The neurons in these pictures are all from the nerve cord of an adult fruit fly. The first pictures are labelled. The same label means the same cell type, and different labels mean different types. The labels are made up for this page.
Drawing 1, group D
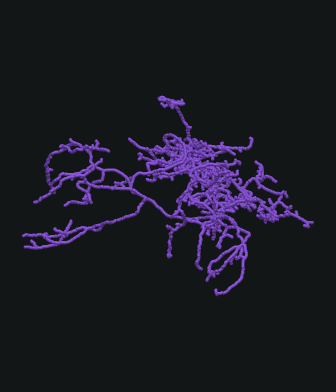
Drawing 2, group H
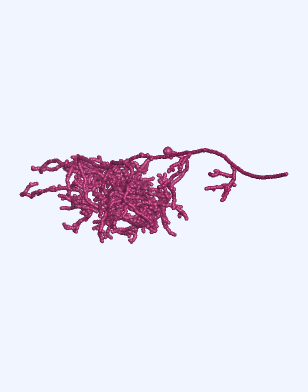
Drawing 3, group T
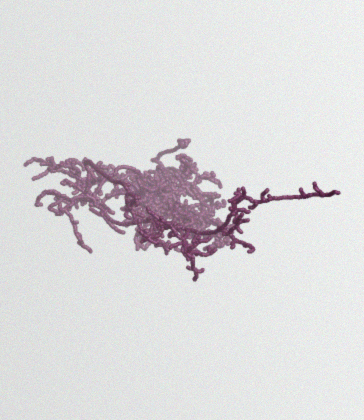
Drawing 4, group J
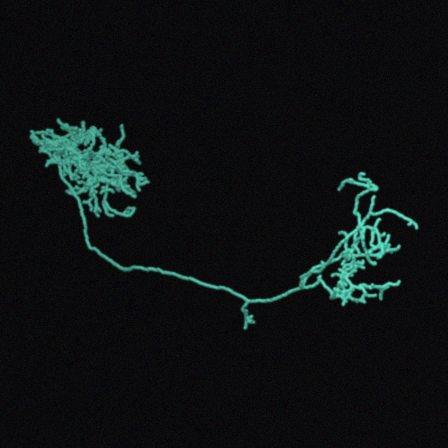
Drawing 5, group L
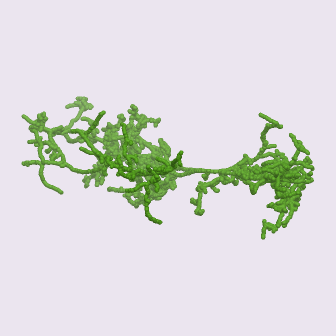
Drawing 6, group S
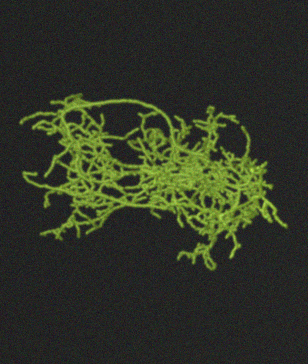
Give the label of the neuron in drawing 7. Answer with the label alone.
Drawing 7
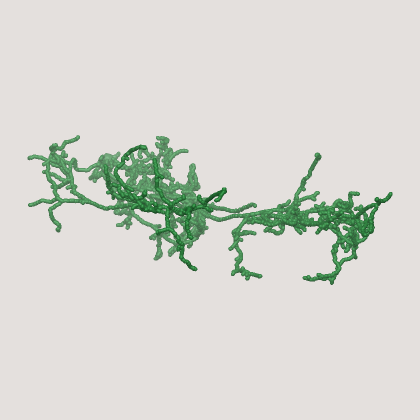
group L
